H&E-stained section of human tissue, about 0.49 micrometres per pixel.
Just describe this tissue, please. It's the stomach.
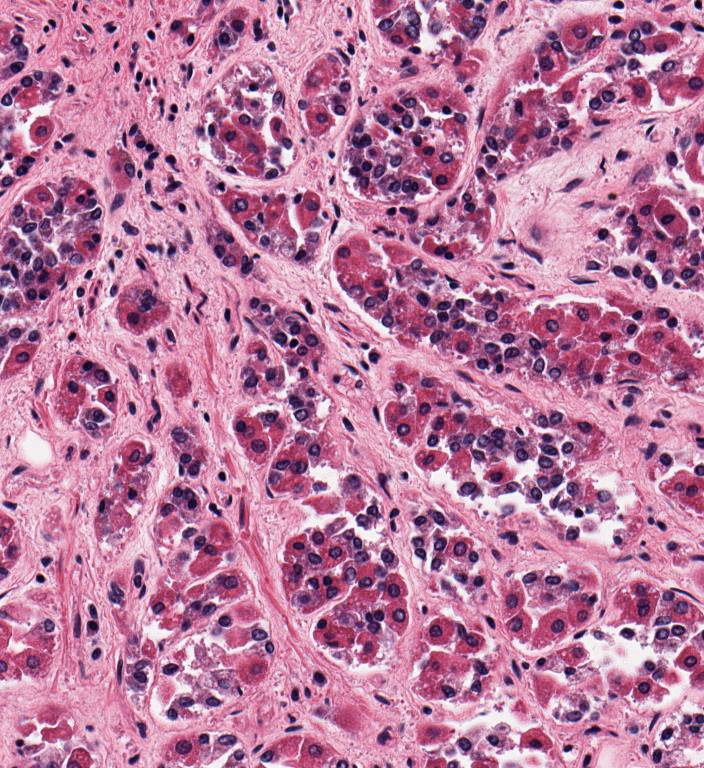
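See the cells forming rounded and elongated nests and cords throughout the field, divided by pink fibrous septa. Many have abundant, bright pink, granular cytoplasm; cells with paler, purplish-grey cytoplasm lie among them, mixing types in each nest. No nest has a central glandular lumen.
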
